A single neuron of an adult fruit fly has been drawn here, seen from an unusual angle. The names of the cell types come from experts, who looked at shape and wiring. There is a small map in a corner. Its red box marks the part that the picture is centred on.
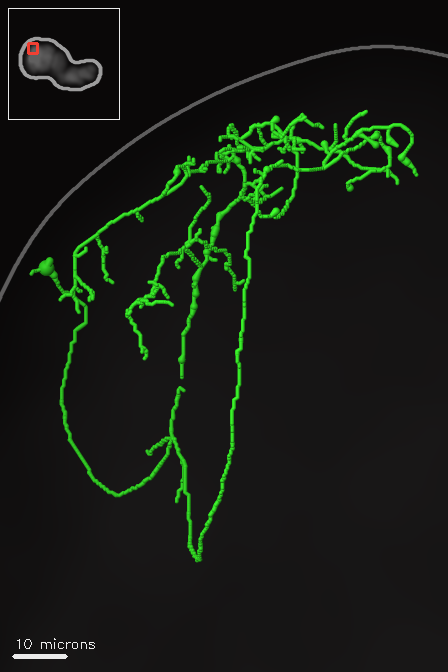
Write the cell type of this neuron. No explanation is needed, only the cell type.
CB1392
